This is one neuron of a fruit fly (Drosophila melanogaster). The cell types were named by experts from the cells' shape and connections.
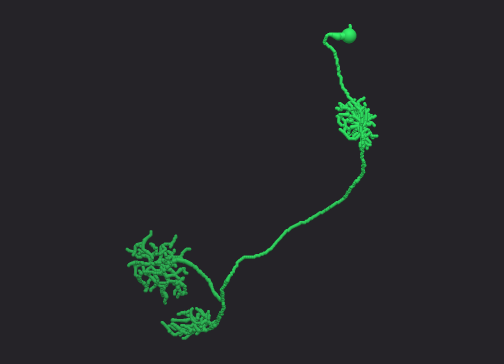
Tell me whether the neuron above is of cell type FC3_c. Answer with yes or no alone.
no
